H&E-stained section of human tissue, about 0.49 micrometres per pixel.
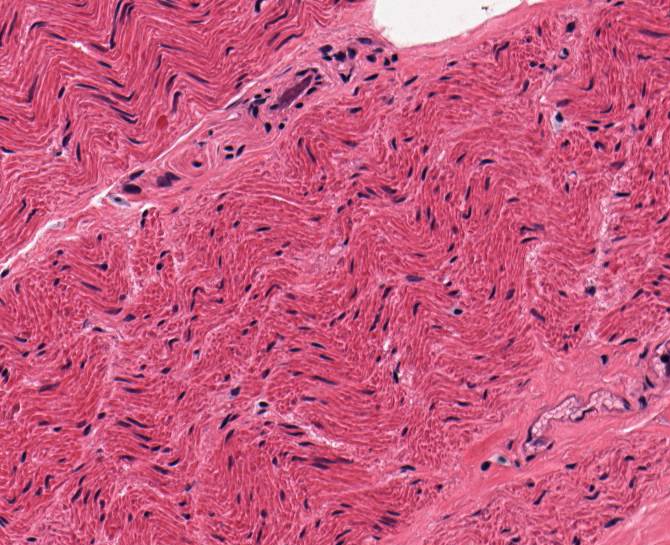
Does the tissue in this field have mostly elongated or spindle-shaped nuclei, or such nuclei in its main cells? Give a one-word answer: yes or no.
Yes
